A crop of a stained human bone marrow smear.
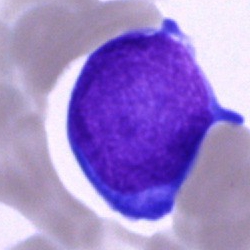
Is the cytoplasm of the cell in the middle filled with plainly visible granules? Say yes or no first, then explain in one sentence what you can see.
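No. No granules are visible in the cytoplasm.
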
